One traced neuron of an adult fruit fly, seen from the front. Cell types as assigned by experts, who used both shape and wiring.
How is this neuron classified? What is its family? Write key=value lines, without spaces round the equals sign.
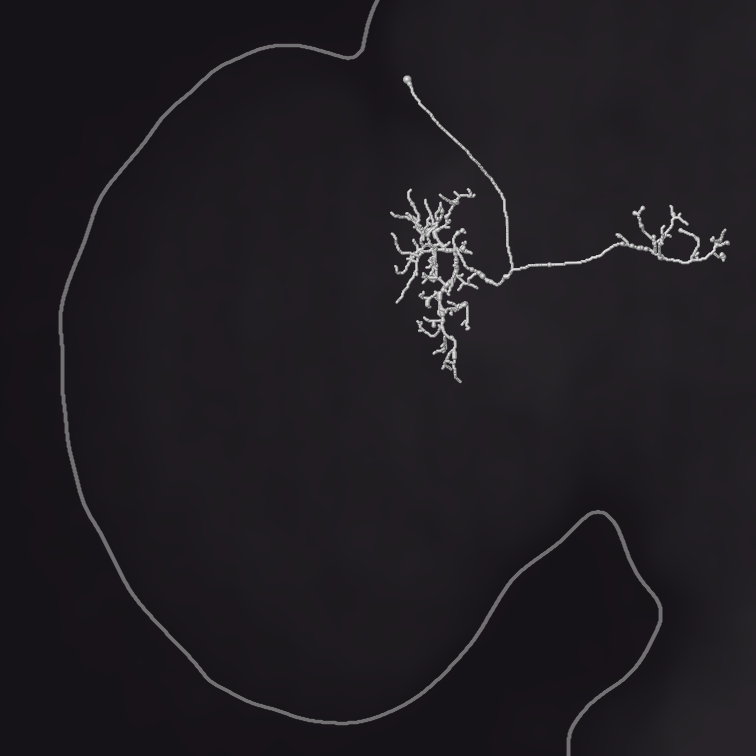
family=hemilineage VPNd1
